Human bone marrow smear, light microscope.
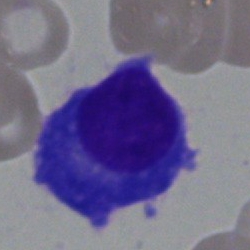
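Plasma cell, central, from a stained human bone marrow smear. Small knob-like blebs of blue cytoplasm project from its lower and right edges. The cytoplasm is deep, intense blue and widest on the lower left of the nucleus, whose chromatin is dark purple and looks dense.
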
